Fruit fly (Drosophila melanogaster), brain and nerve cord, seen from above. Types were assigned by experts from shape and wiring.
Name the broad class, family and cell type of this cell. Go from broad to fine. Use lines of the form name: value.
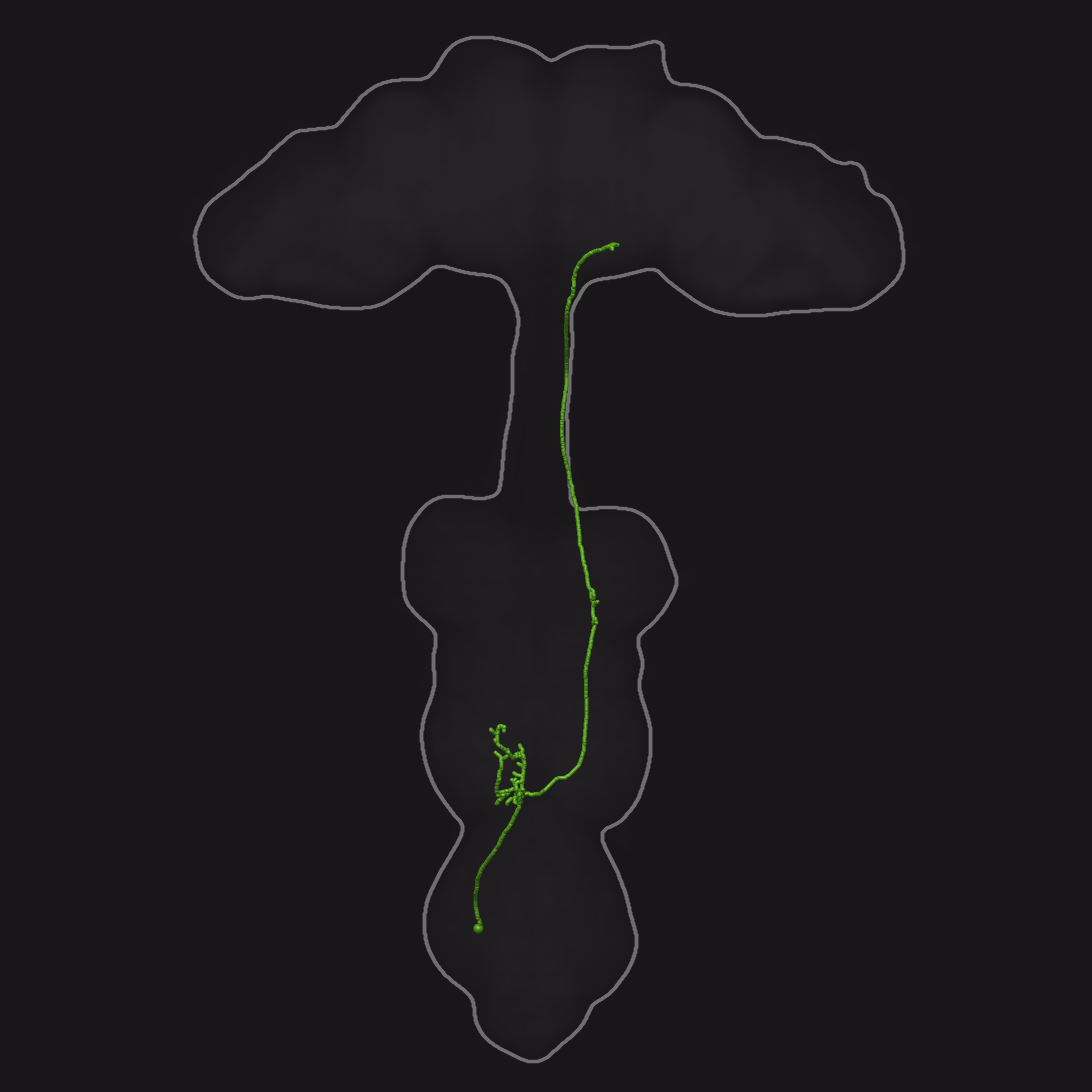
broad class: ascending neuron
family: hemilineage 07B
cell type: AN07B072_c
